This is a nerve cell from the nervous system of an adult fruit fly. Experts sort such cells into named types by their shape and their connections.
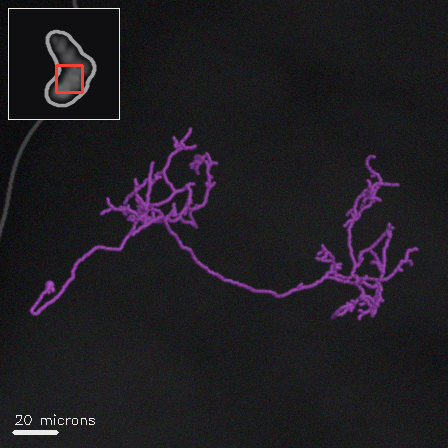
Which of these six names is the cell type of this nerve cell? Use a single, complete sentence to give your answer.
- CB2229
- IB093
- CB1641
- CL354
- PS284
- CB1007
Under cell type classification, the nerve cell is CB1007.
